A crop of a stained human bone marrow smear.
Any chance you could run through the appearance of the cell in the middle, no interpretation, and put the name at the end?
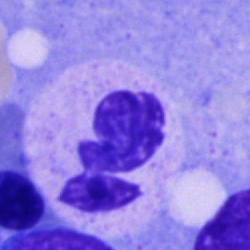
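Look at how the nucleus breaks up into several separate lobes, with dark purple, densely condensed chromatin. Around it there's plenty of very pale cytoplasm, dotted with fine, scattered pinkish-purple granules. That's a segmented neutrophil.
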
